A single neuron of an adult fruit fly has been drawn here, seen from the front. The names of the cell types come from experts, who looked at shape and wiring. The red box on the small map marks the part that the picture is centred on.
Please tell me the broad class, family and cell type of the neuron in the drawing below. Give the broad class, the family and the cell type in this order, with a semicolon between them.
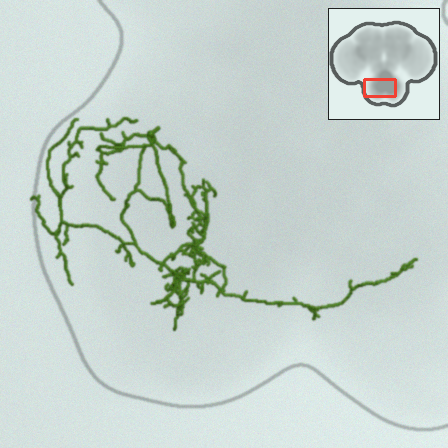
nerve-cord intrinsic neuron; hemilineage 16B; IN16B056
